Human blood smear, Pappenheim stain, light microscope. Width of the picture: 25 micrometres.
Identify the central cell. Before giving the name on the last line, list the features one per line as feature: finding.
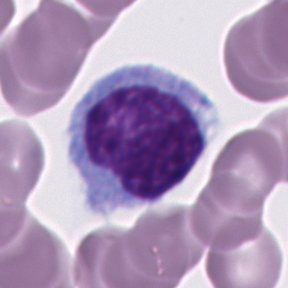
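Cytoplasm: broadest on the left and lower-left of the nucleus
Edge: finely ragged, not smooth
Chromatin: dark clumped patches, paler areas between
Vacuoles: none seen in the cytoplasm
Nucleus: about 10 micrometres across, filling about 60% of the cell's area
Name: monocyte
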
